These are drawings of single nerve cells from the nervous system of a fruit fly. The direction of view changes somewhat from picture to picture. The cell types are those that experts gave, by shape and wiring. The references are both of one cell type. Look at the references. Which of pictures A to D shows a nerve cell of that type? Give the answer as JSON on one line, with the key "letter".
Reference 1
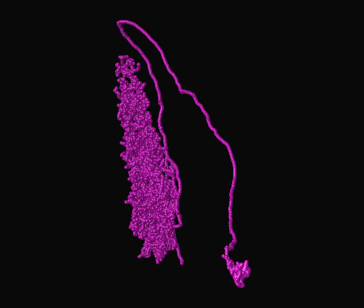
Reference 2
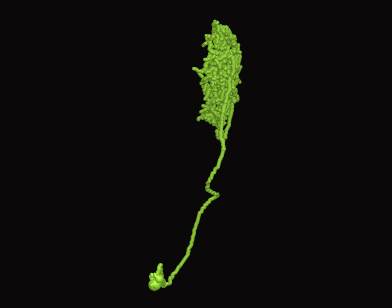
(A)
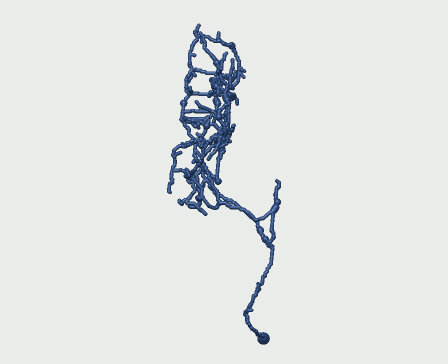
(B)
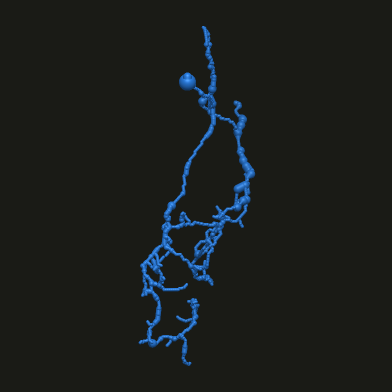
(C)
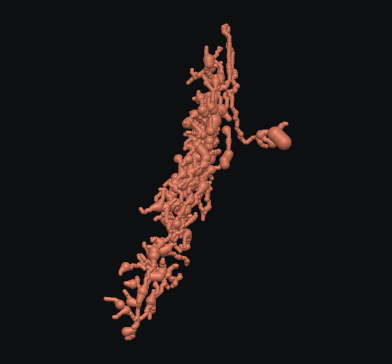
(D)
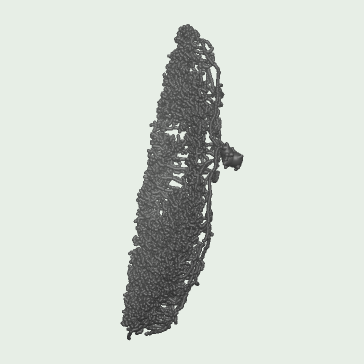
{"letter": "C"}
